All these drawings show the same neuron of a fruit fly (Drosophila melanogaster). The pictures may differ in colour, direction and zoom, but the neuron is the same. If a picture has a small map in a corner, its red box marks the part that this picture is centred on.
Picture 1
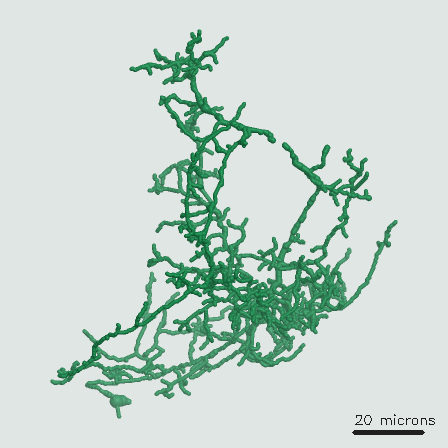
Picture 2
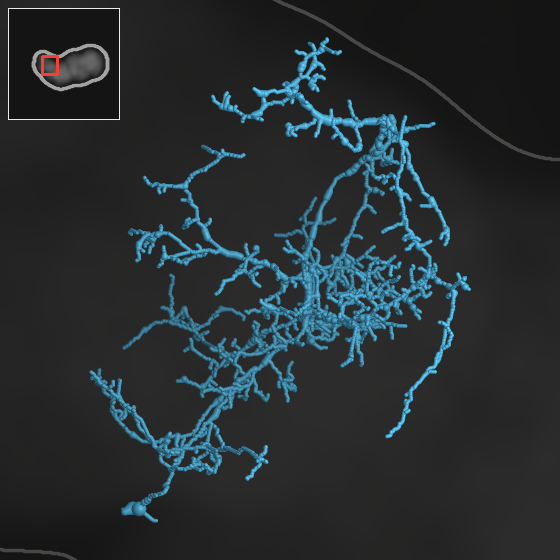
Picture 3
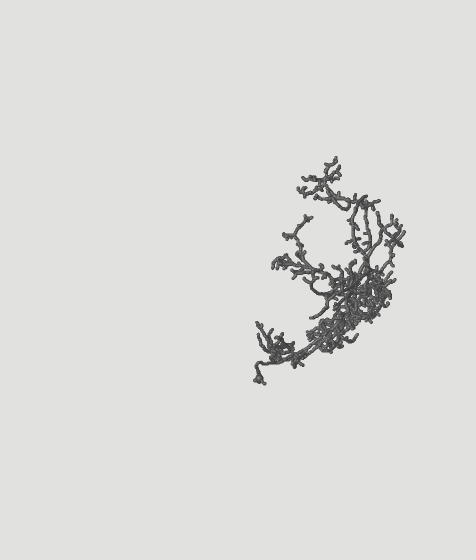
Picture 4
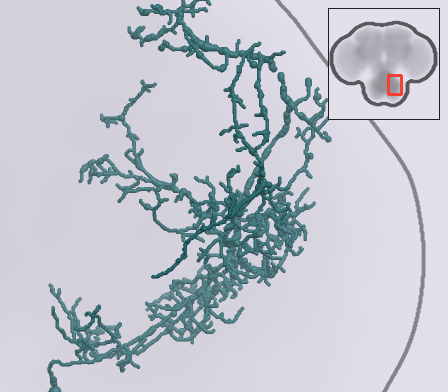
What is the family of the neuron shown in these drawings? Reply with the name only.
hemilineage 13B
